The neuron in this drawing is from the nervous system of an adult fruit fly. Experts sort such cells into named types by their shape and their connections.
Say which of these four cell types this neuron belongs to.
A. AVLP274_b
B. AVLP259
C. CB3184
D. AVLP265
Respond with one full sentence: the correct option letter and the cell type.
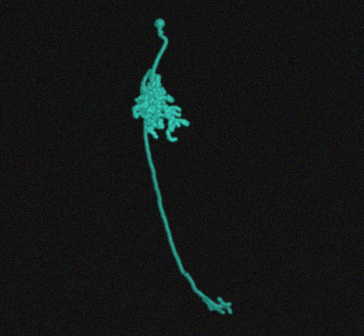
The cell type matching the neuron is CB3184, which option C provides.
